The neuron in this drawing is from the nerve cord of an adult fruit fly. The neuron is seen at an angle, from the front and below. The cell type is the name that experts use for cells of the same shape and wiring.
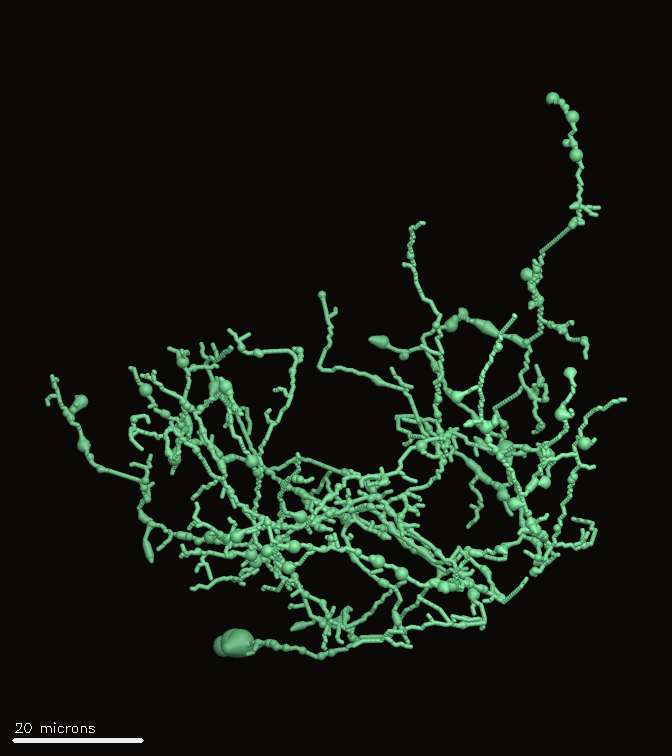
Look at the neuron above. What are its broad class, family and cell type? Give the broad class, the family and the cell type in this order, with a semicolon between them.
nerve-cord intrinsic neuron; hemilineage 01B; IN01B034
